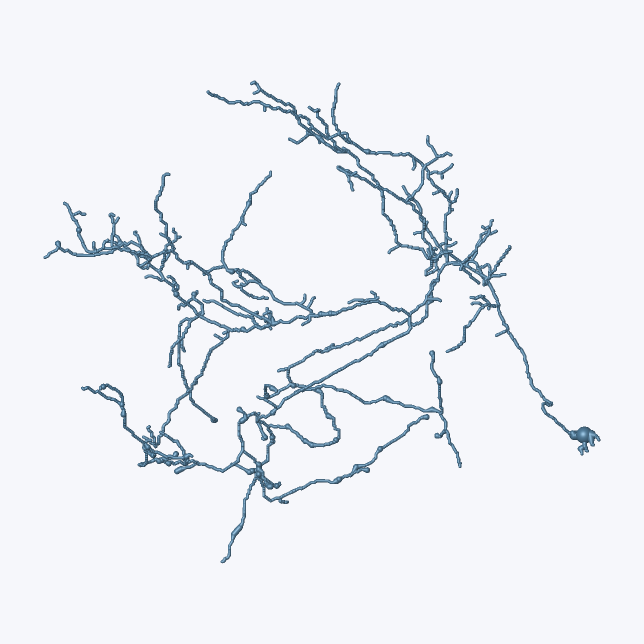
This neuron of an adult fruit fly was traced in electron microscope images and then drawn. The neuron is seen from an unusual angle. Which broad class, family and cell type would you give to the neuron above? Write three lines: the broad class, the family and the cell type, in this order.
nerve-cord intrinsic neuron
hemilineage 12A
IN12A056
